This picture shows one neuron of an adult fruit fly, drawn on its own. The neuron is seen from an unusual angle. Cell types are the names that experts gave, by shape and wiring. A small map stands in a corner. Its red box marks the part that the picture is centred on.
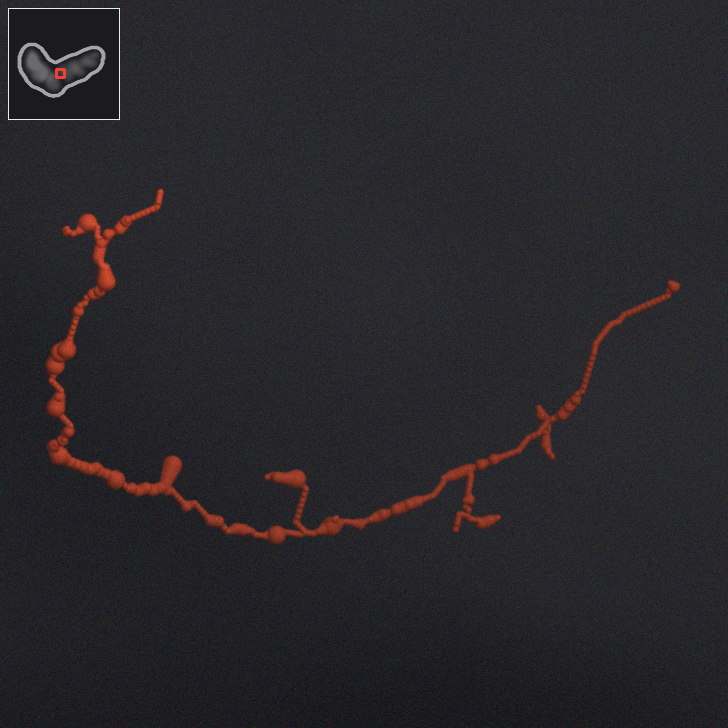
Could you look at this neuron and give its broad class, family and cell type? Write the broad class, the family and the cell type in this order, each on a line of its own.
sensory neuron entering the nerve cord
class mechanosensory tactile
SNta41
